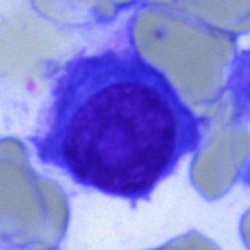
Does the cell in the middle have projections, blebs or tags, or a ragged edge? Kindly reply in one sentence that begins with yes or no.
Yes, projections, blebs or tags, or a frayed edge, mark the outline of the cell.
